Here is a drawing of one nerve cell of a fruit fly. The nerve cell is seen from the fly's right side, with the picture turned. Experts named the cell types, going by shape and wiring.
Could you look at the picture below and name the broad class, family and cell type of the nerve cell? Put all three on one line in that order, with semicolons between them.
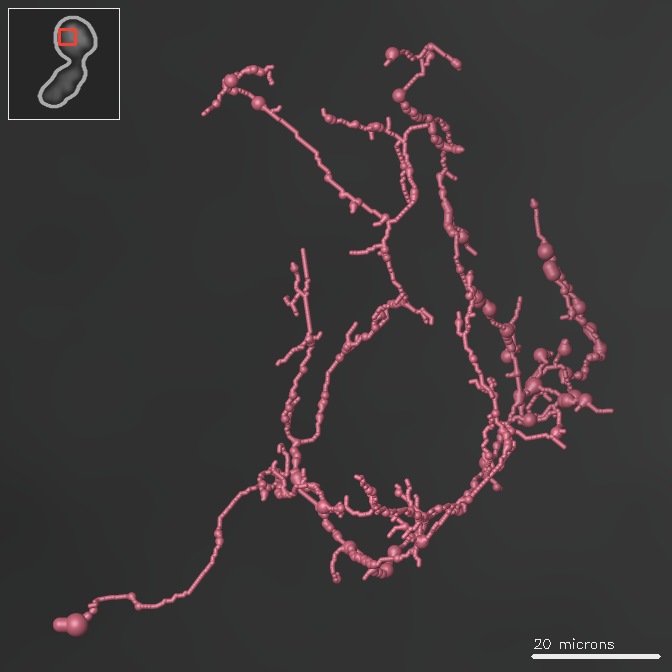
central-brain intrinsic neuron; hemilineage PSp3; IB087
